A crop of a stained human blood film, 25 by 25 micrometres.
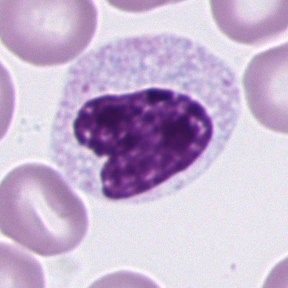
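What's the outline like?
Roughly round.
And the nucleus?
One single mass, with a notch on its lower left side.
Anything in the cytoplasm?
Fine lilac granules scattered all through it, and no vacuoles.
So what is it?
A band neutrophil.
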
